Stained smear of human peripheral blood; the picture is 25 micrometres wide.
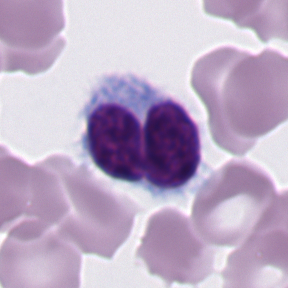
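Hairy cell: that is how I would name the cell in the middle of this stained blood smear. Following the nucleus, I see a narrow cleft running roughly vertically, separating two lobes. The cytoplasm looks pale blue, and I can make out no distinct orange or pink granules in it. Around the cell, the border is ragged, with fine frayed projections.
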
